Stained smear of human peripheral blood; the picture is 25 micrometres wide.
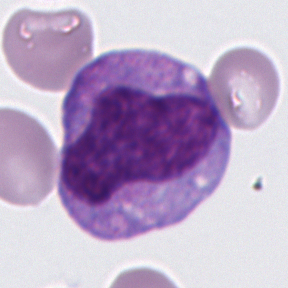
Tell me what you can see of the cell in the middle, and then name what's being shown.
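Roughly round, though slightly irregular, is how the outline strikes me. The cytoplasm looks a pale greyish blue-violet. Within it I can make out fine, dust-like pinkish-purple granules. A few small clear vacuoles lie in the cytoplasm as well. So this is an atypical promyelocyte.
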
